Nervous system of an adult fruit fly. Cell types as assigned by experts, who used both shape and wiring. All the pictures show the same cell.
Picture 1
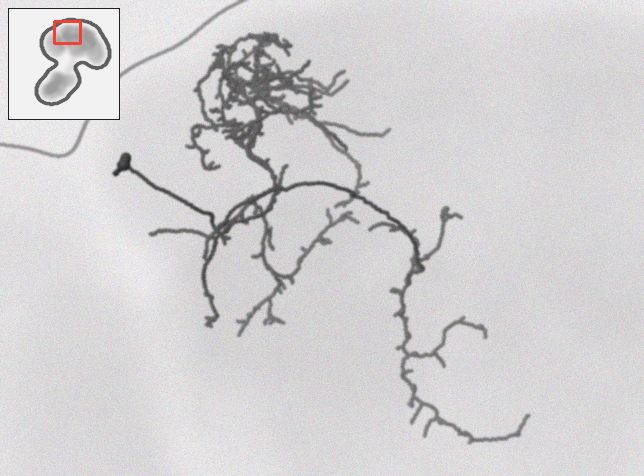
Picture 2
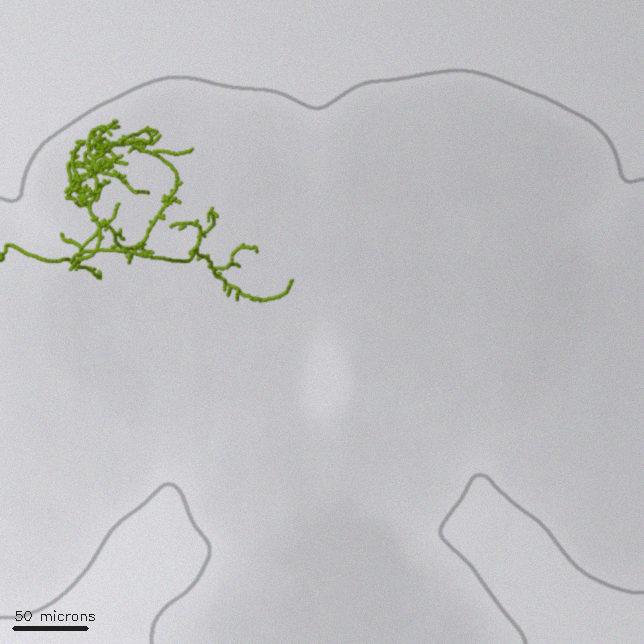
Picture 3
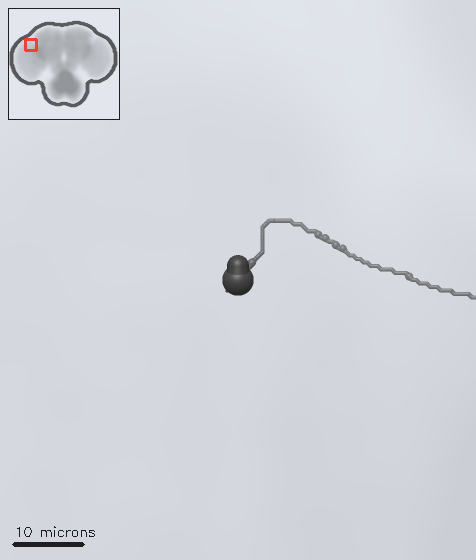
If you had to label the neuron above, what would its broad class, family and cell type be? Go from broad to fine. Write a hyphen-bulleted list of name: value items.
- broad class: central-brain intrinsic neuron
- family: hemilineage SLPav1_medial
- cell type: SLP222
